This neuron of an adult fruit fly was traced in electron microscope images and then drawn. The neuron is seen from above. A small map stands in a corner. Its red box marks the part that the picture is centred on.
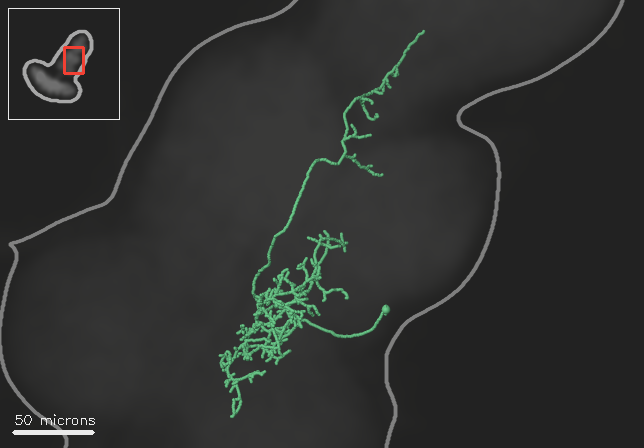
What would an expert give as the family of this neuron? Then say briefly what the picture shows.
Its family is hemilineage 11A. Its broad class is nerve-cord intrinsic neuron. From top to bottom in the picture it spans about 250 microns. The picture shows dozens of branch ends.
